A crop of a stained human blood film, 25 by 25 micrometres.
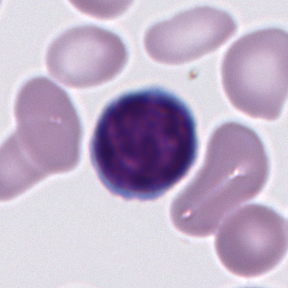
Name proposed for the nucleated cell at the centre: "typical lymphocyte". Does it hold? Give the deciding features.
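I'd keep the name typical lymphocyte; it suits this cell. What settles it for me is the cytoplasm, a thin rim around the nucleus that is pale blue and shows best along the lower left edge.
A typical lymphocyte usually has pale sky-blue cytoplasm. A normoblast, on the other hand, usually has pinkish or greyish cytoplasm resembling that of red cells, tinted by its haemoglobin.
So the blue counts for typical lymphocyte and against normoblast. The chromatin, dark purple and densely clumped, is in keeping with that.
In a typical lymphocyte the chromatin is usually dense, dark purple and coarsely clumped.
The nucleus, about 9 micrometres across in a cell of about 10 micrometres, is round and fills about 80% of the cell's area. Roundness by itself doesn't choose between the two, though.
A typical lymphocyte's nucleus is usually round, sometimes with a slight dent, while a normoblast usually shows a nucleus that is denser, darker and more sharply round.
The outline is nearly round, and I see no vacuoles anywhere in the cell.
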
